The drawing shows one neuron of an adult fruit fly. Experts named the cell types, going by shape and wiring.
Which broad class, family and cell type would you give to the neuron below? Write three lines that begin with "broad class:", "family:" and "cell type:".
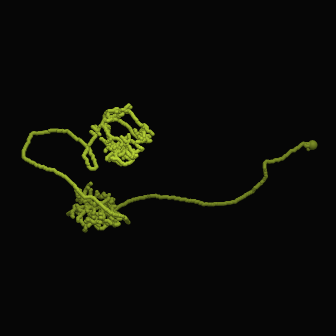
broad class: central-brain intrinsic neuron
family: class CX
cell type: hDeltaJ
